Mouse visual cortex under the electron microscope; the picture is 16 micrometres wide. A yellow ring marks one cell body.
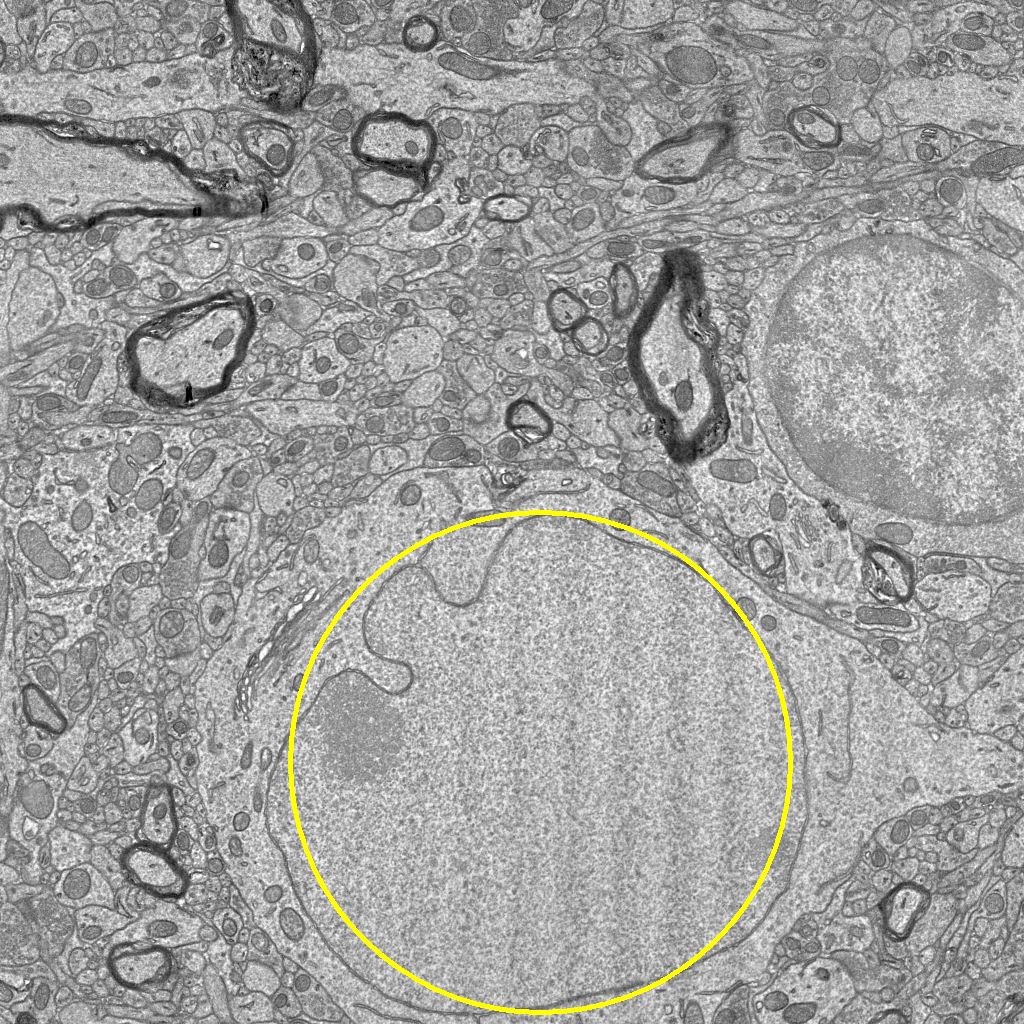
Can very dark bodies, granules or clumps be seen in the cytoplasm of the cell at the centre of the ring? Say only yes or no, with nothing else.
No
